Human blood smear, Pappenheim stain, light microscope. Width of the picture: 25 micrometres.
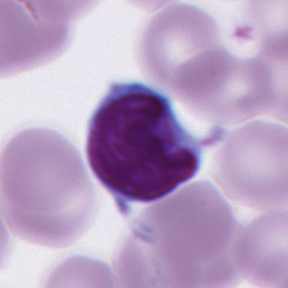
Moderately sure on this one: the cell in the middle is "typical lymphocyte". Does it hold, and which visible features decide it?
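The cell is roughly round, with a small pointed tip of cytoplasm projecting at the upper left and red cells crowding close on several sides. Its nucleus is about 10 micrometres across and takes up about 80% of the cell's area, with dark purple, coarsely clumped chromatin and no nucleolus in view. The cytoplasm shows no granules.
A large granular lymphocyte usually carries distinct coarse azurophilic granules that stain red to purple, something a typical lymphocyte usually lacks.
So the granule-free cytoplasm counts for typical lymphocyte and against large granular lymphocyte.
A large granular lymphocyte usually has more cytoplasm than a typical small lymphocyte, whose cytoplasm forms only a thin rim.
With the nucleus filling about 80% of the area, little is left for cytoplasm, which again leans towards typical lymphocyte.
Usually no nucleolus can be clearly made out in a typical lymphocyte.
The missing nucleolus sits comfortably with that name as well. So yes, typical lymphocyte fits this cell.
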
